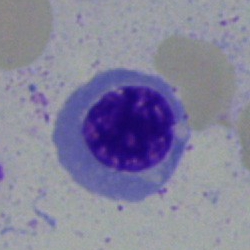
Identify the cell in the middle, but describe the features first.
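Notice how the nucleus is pushed off-centre, so more of the cytoplasm sits on the left and lower side. Its chromatin is coarse, clumped into dark blocks with paler spaces between them. There's a moderate amount of blue cytoplasm, and right beside the nucleus on its right side it turns paler. That one's an erythroblast.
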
